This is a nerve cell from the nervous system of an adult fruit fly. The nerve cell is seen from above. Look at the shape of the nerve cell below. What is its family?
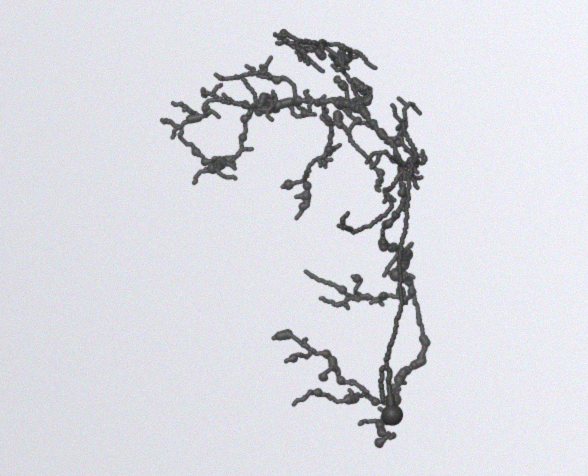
hemilineage 19A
